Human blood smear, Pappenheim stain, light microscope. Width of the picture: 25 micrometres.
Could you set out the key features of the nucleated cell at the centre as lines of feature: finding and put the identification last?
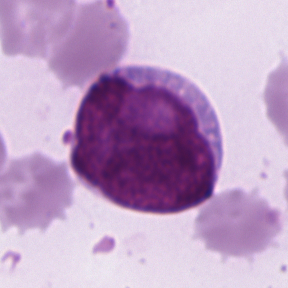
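Outline: smooth and round
Nucleus: off-centre, toward the lower left of the cell
Nuclear margin: a shallow notch in the upper edge
Cytoplasm: no visible granules
Name: myeloblast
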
